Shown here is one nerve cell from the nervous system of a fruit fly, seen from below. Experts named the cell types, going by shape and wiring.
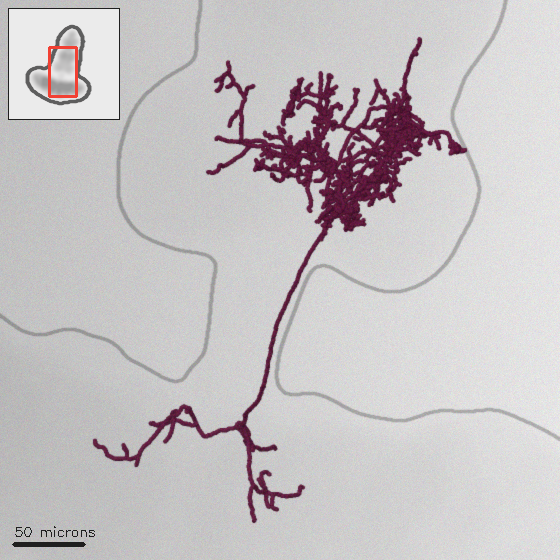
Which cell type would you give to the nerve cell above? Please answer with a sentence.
The cell type is AN03A002.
